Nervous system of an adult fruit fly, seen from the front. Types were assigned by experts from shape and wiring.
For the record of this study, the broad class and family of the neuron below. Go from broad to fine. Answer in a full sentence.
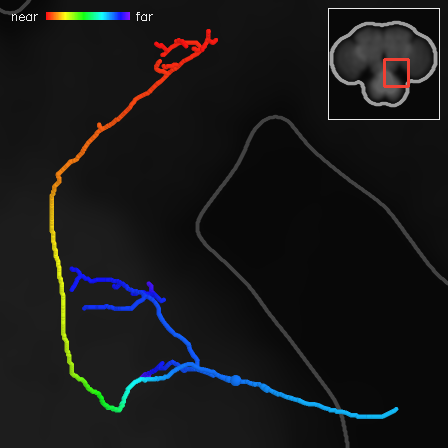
A sensory neuron ascending to the brain of class mechanosensory proprioceptive.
